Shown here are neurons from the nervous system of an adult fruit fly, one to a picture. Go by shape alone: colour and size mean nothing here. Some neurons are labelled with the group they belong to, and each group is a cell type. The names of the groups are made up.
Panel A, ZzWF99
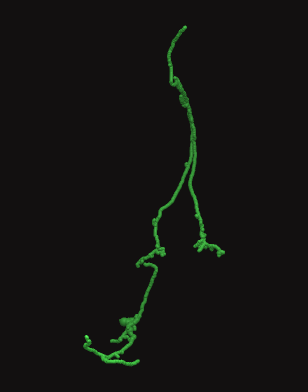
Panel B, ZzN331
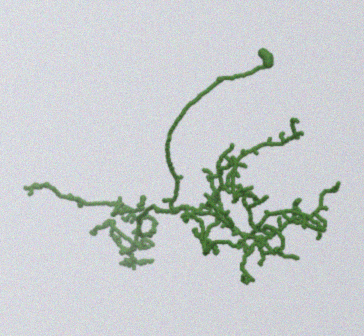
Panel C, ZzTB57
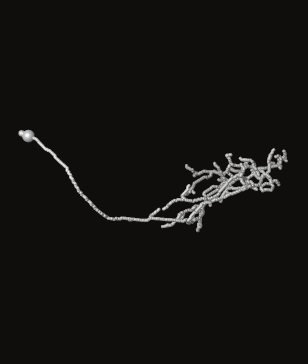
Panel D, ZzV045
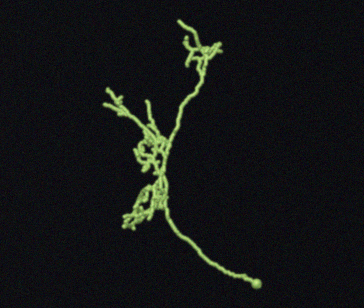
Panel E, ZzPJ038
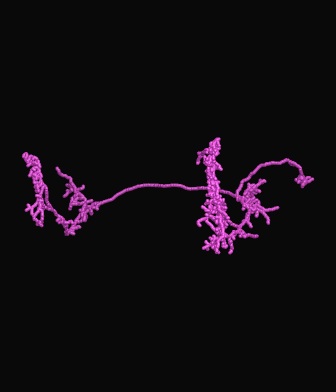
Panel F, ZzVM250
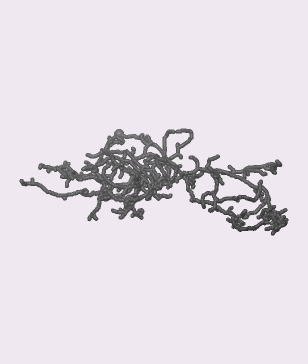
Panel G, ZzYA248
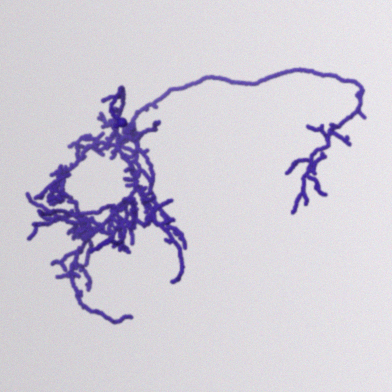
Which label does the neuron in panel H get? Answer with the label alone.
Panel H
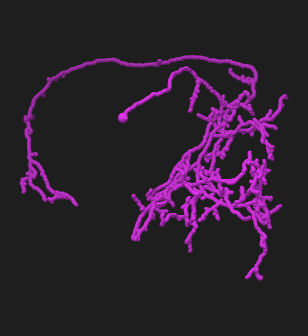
ZzYA248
